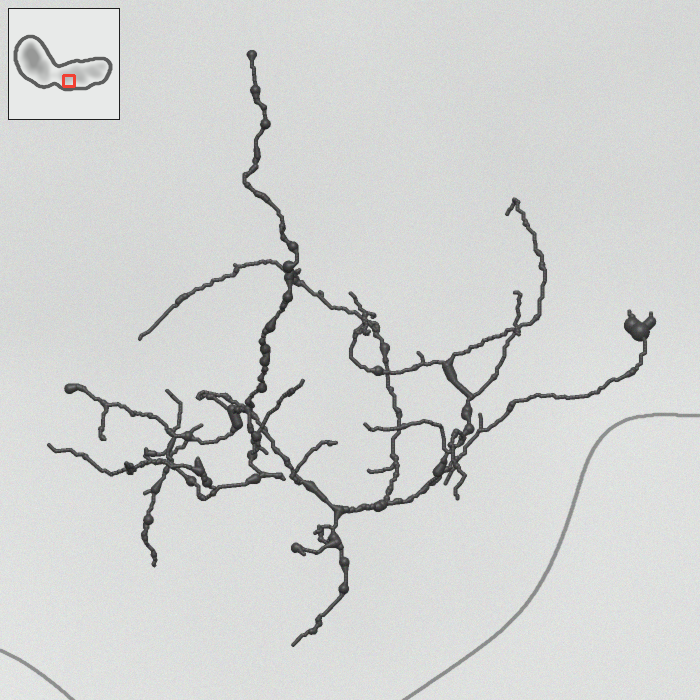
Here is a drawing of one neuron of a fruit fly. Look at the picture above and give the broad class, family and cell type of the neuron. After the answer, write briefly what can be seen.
It is a nerve-cord intrinsic neuron. The family is hemilineage 20A.22A. The cell type is IN20A.22A071. The cell body can be seen on the right of the picture. The picture shows dozens of branch ends.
